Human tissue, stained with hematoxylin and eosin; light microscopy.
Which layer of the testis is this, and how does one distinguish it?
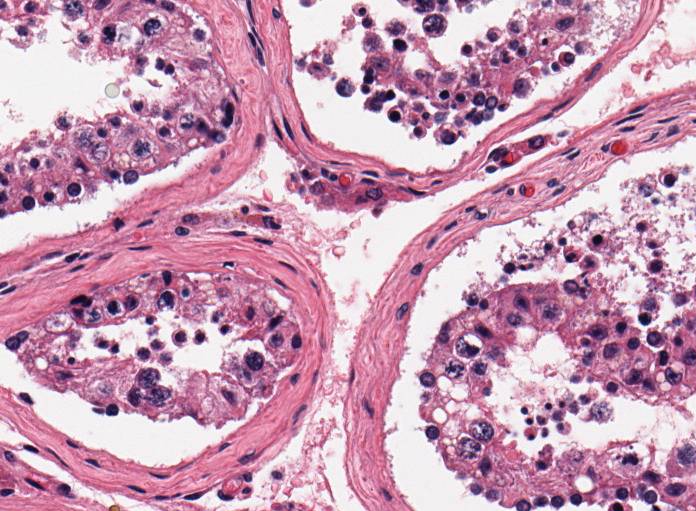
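Those are seminiferous tubules, four of them cut across, one per quarter, with narrow spaces in between. What settles it is the lining: several layers of rounded cells, not a single layer.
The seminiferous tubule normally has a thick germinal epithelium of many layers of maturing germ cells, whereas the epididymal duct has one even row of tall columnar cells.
Each tubule is wrapped in a thick band of pink lamellar fibrous tissue, its flattened nuclei following the outline.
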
